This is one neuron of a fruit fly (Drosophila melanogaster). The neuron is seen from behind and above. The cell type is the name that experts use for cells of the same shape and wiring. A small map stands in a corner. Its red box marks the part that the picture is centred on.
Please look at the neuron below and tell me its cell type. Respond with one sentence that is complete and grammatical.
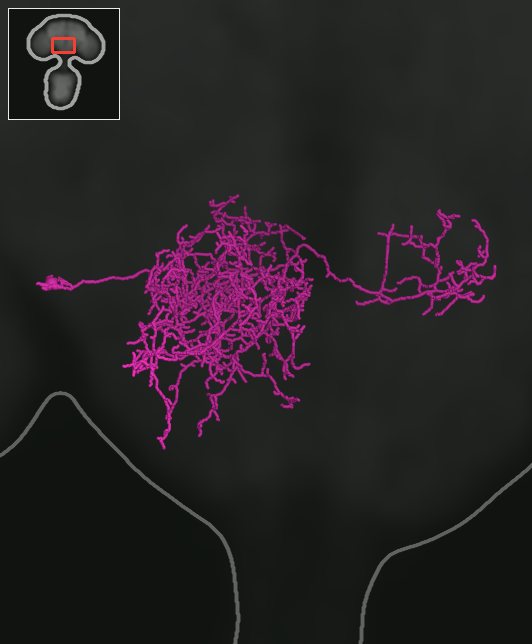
The neuron here is of the cell type GNG123.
